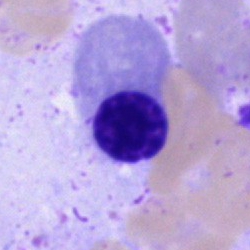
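Erythroblast, the cell in the centre of this stained marrow smear. Look first at the nucleus: it sits at the lower edge of the cell, with most of the cytoplasm above it. Its chromatin is dark purple and gathered into coarse clumps. The cytoplasm is pale greyish-blue, and there is plenty of it, taking up more of the cell than the nucleus does.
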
